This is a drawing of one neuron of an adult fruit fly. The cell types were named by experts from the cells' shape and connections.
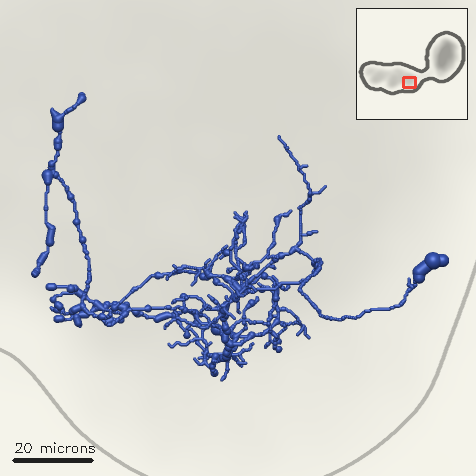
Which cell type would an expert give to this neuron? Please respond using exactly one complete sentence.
The cell type carried by this neuron is IN14A015.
